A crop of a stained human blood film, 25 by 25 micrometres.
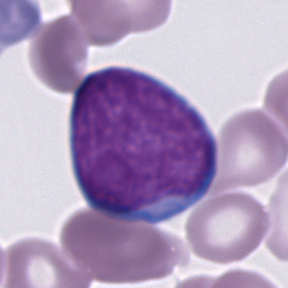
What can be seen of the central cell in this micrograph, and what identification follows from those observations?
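Outline: smooth, rounded triangle. Nucleus: fills almost the whole cell; chromatin fine, evenly spread. Cytoplasm: thin rim, widest at lower edge. Name: myeloblast.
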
